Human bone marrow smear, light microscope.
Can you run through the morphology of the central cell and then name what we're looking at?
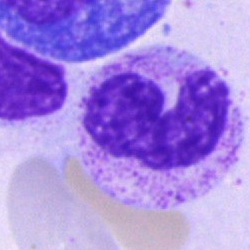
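Starting with the outline, I find it round and smooth. The nucleus is deeply indented, and the notch opens toward the top of the cell. I can't make out any nucleoli in that nucleus, and the cytoplasm shows no vacuoles either. This is a segmented neutrophil.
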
